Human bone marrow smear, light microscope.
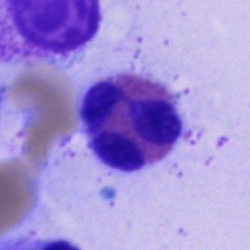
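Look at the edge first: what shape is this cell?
Roughly round, with a smooth outline.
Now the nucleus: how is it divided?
Into three separate lobes, stained dense, dark purple, with no nucleoli showing.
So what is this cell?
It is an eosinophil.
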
